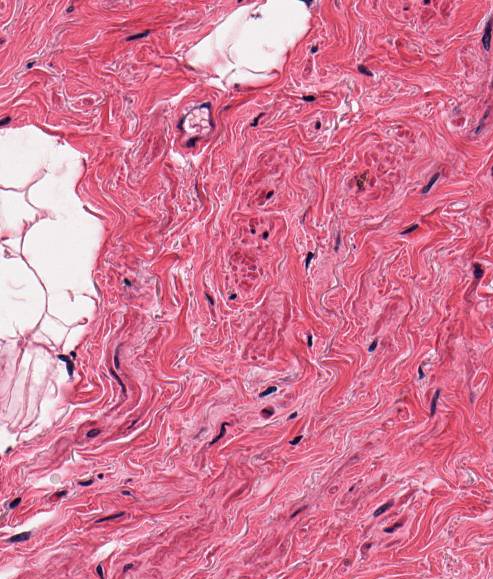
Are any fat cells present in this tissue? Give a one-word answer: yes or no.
Yes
